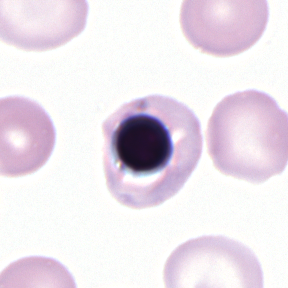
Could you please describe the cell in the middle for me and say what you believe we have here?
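Chromatin uniformly dense and very dark, with no visible pattern. No nucleoli seen. Cytoplasm without granules. Pale, nearly white zone bordering the nucleus, clearest below it. Normoblast.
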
